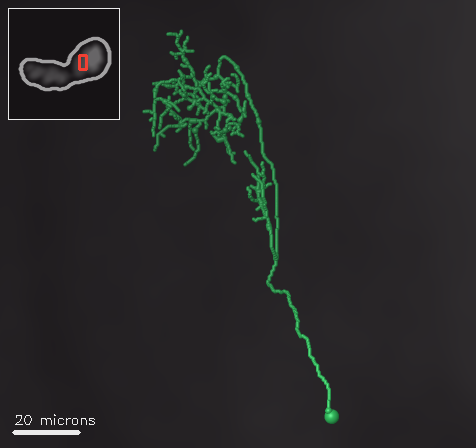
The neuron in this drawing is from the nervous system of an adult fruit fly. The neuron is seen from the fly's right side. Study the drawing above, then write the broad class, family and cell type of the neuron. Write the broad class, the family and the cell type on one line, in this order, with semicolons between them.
optic-lobe intrinsic neuron; Li; Li21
